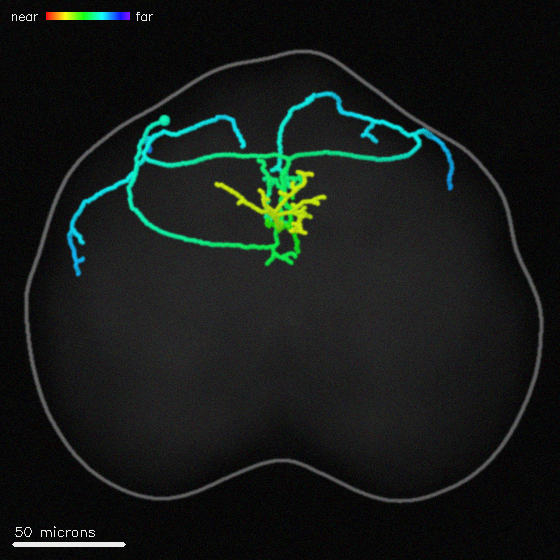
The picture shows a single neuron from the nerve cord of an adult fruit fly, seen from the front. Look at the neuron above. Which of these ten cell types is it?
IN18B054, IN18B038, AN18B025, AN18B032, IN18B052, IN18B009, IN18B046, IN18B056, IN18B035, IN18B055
IN18B055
